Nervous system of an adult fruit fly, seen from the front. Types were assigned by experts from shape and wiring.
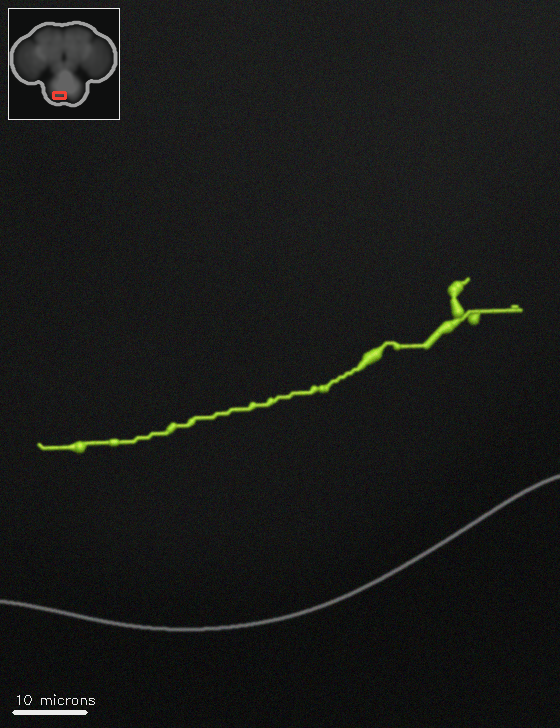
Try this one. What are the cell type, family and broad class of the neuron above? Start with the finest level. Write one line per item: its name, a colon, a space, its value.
cell type: SNta43
family: class mechanosensory tactile
broad class: sensory neuron entering the nerve cord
